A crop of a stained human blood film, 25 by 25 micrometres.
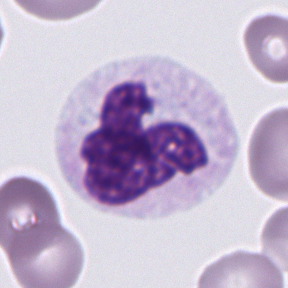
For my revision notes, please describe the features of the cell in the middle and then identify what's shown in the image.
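Begin with the nucleus, and you will find no nucleolus in it. Then turn to the cytoplasm, pale greyish-lilac and scattered with fine, faint purplish granules like dust. You will see no distinct vacuoles there. This is a segmented neutrophil.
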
